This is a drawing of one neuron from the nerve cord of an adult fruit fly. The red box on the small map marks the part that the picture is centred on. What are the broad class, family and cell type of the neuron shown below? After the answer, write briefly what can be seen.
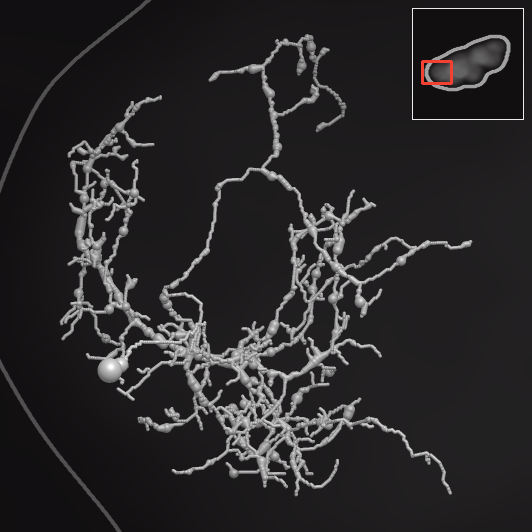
It is a nerve-cord intrinsic neuron. Its family is hemilineage 16B. The cell type is IN16B080. As drawn here it is about as wide as it is tall.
